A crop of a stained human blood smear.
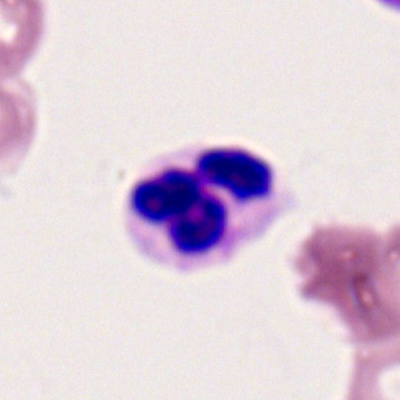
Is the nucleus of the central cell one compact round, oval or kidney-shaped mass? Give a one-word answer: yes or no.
No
